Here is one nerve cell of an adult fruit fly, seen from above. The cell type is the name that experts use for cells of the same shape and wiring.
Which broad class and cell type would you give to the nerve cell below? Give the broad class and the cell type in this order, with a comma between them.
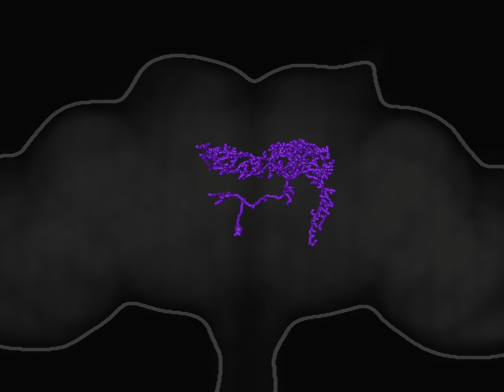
central-brain intrinsic neuron, GNG213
